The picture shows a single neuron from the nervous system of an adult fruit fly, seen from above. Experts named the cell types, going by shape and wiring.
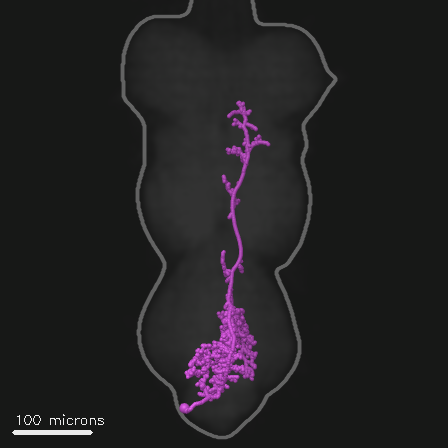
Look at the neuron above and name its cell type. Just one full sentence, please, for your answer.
The neuron belongs to cell type INXXX027.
